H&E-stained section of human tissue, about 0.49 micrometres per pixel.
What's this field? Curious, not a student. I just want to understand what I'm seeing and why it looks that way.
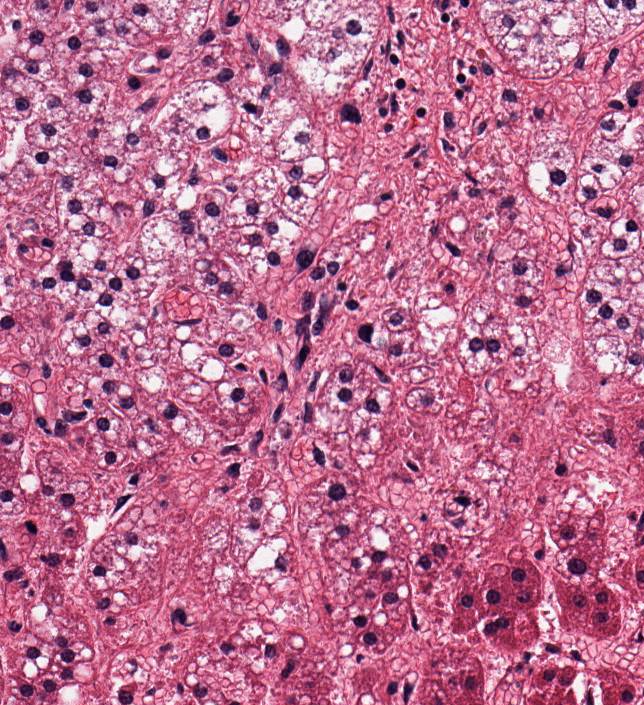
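The field mainly shows the zona fasciculata of the adrenal gland. Large polygonal cells form nests and cords between thin pink septa across the whole field. Decisively, most cells have pale cytoplasm filled with many small clear bubbly vacuoles, and small, round, dark, central nuclei.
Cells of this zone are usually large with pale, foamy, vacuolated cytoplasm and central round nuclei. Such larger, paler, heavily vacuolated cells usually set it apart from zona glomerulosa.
No gland lumens or tubular spaces appear among the nests.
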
